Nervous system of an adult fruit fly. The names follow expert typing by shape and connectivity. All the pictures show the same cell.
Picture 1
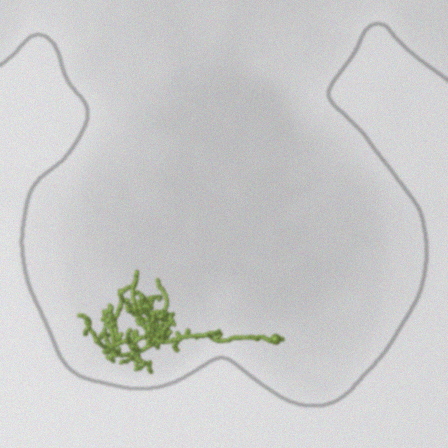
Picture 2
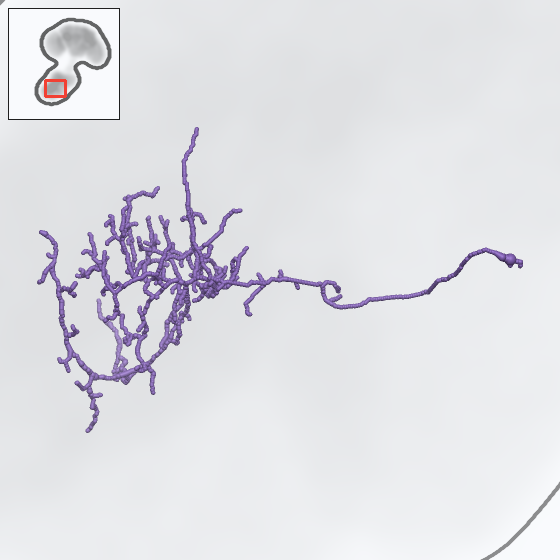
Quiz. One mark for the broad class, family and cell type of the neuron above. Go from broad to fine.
nerve-cord intrinsic neuron; hemilineage 14A; IN14A017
